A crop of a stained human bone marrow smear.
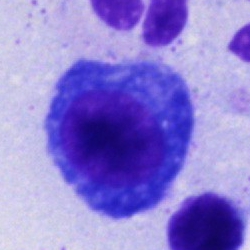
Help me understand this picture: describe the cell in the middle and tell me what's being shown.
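Looking at the outline, it is broadly rounded, though the edge is slightly uneven and knobbly. The cytoplasm is a deep blue, and I see no distinct granules in it. Near the outer edge of the cell, small paler patches give the cytoplasm a mottled look. So what we have here is a plasma cell.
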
